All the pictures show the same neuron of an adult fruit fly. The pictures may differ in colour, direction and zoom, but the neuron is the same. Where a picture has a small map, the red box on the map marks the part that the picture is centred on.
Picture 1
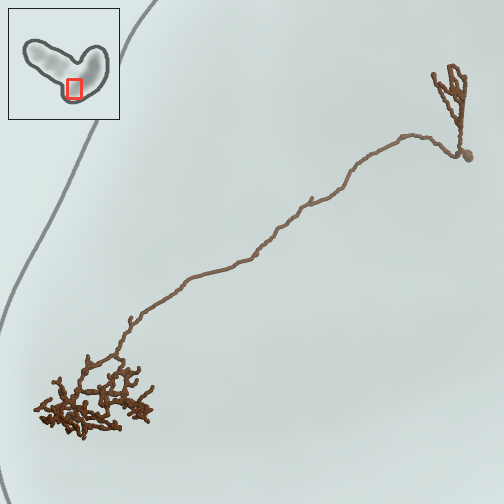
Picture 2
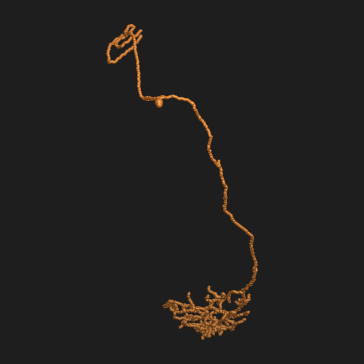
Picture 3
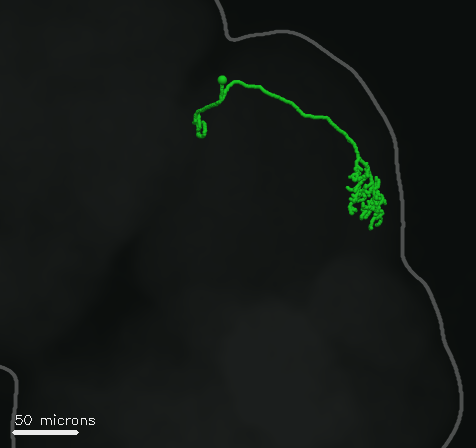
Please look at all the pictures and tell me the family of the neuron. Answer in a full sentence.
The family is MeLo.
